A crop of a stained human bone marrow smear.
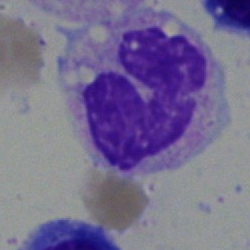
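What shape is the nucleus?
Deeply folded into two broad lobes, one upper right and one lower left, joined in the middle.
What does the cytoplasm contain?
Fine pinkish-lilac granules, with several small clear vacuoles mostly toward the upper left.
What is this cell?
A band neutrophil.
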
